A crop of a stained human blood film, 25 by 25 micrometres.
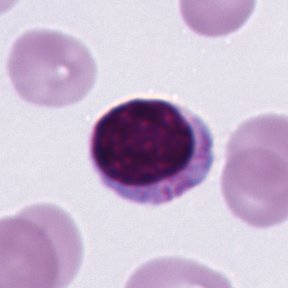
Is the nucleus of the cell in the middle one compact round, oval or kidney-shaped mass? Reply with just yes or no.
Yes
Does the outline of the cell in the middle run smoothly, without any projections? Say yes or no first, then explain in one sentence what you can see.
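Yes. The cell outline is smooth and roughly round.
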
